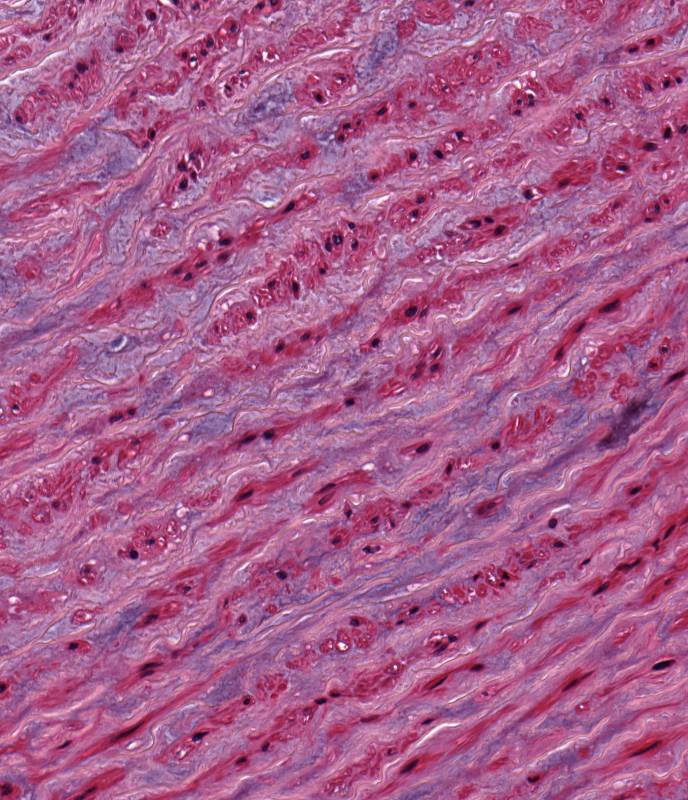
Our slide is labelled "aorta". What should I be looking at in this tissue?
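This is aorta. Elongated smooth muscle cells with pink cytoplasm and cigar-shaped nuclei make up its pink cellular bands, clearest at lower right. Thin wavy bright pink fibres run beside them, following the bands.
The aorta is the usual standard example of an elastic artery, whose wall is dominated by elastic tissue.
Pale blue-purple amorphous ground substance lies in patches between the bands. Nuclei lie singly or in small groups, with no dense sheets of crowded cells anywhere.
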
